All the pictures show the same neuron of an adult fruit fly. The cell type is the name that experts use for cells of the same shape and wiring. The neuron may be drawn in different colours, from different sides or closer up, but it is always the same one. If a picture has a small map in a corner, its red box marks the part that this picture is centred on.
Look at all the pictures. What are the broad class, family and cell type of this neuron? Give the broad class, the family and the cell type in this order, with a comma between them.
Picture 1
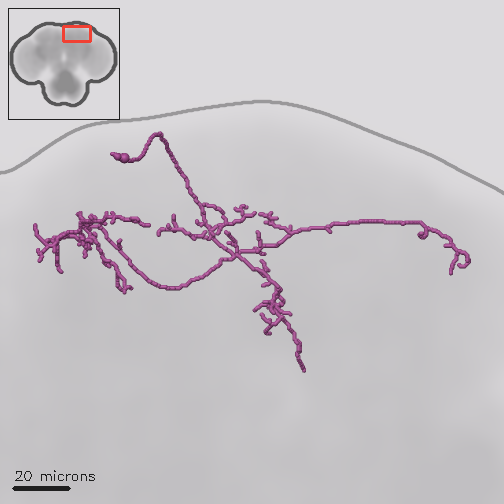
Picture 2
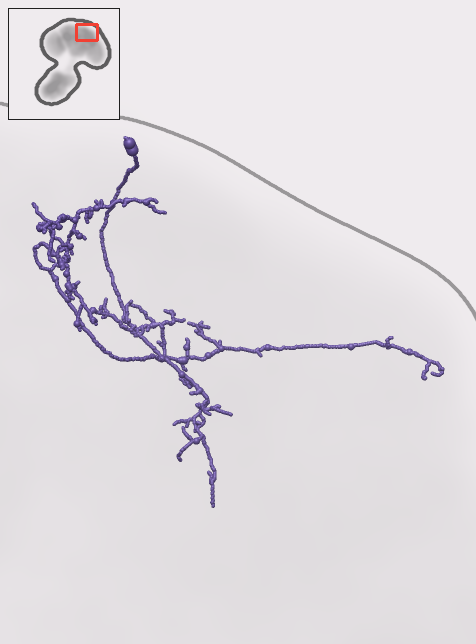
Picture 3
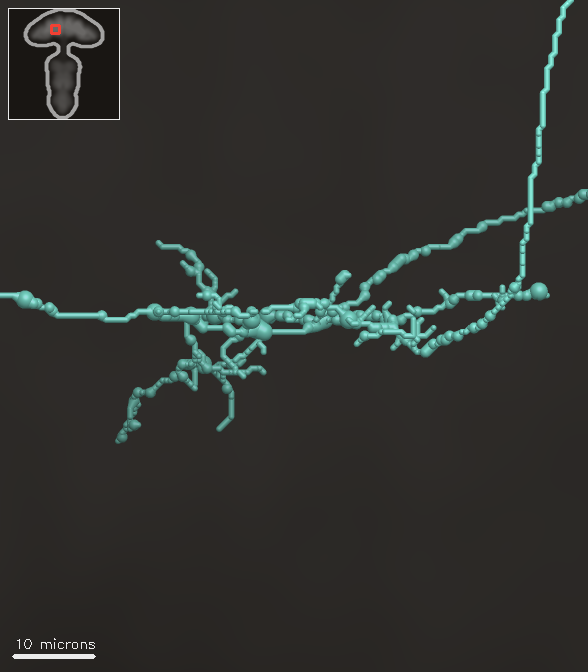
central-brain intrinsic neuron, hemilineage SMPpd1, CB3768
